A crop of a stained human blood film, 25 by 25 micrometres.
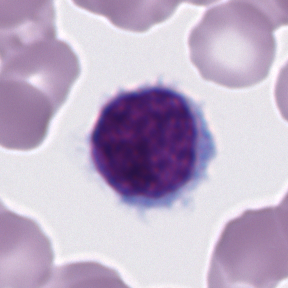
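Hairy cell, stained peripheral blood smear. Cell about 11 micrometres across; round nucleus about 10 micrometres across, filling about 80% of the cell's area. Cytoplasm pale blue, a thin rim widest on the right side, no vacuoles seen. Fine hair-like projections stick out from the cell surface.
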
